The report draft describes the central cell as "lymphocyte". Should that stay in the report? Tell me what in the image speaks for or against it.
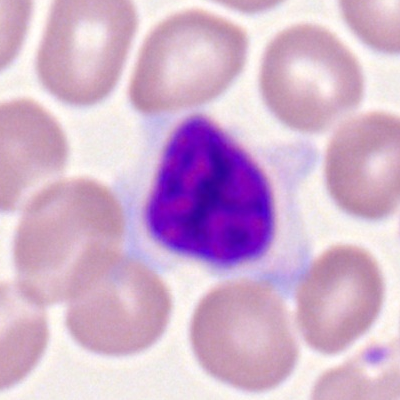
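Cytoplasm pale blue, which speaks for lymphocyte; no visible granules.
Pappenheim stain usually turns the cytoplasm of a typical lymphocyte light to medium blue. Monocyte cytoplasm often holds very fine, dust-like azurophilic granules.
None are seen here, which tells against monocyte. Verdict: lymphocyte fits. Chromatin dense and coarsely clumped, with darker purple patches. No nucleolus seen. Cytoplasmic rim wider on the right side of the nucleus than on the left.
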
